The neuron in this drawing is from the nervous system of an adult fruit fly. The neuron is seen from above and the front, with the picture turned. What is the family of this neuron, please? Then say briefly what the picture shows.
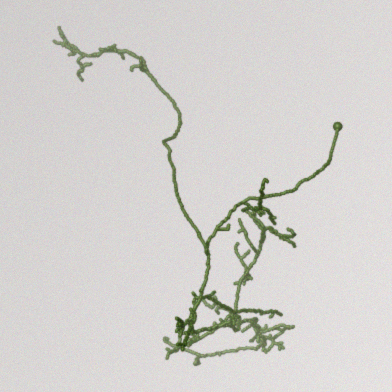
The family is hemilineage DM6_central1. Its broad class is central-brain intrinsic neuron. The picture shows dozens of branch ends. As drawn here it is about as wide as it is tall.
